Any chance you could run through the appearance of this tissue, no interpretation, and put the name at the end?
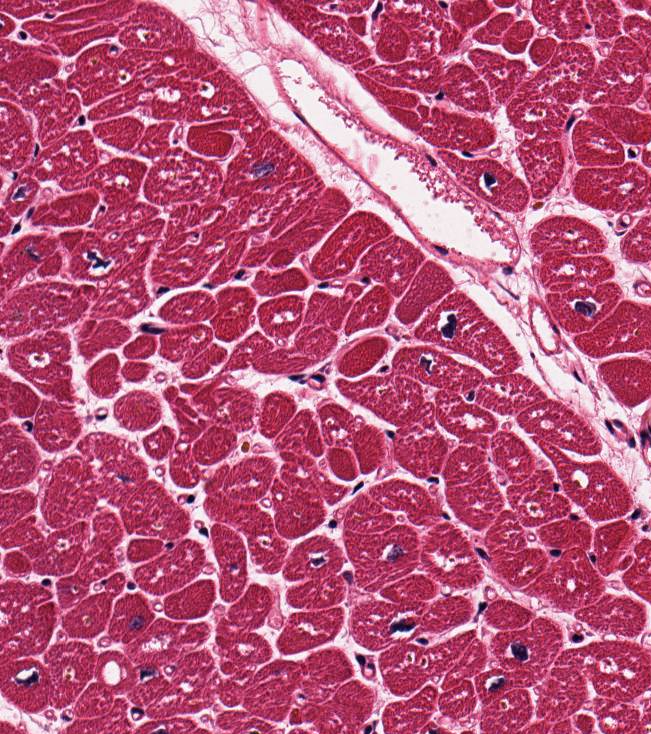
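Muscle fibres cut across occupy most of the field as closely set rounded and polygonal profiles. Their cytoplasm is deep red with a fine stippled texture. Small dark elongated nuclei lie in the thin stroma between fibres. A thin-walled vessel runs diagonally from top centre toward the right edge. Tissue: left ventricle of the heart.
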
